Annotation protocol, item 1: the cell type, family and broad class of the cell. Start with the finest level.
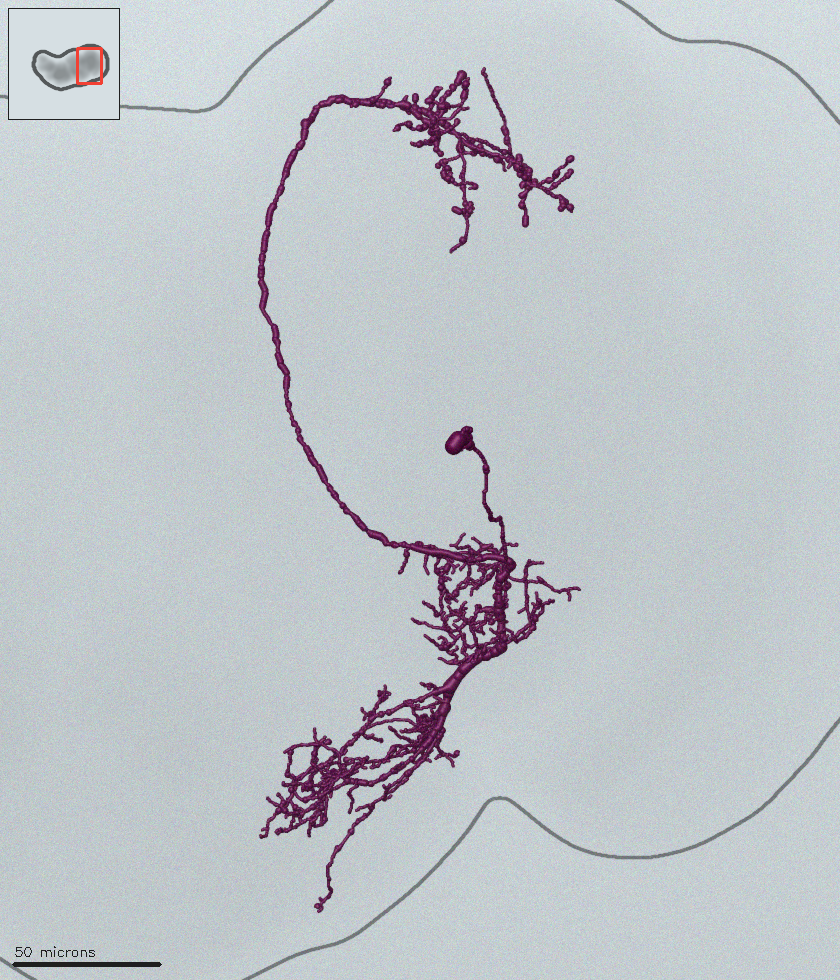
VP5+Z_adPN; hemilineage ALad1; central-brain intrinsic neuron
